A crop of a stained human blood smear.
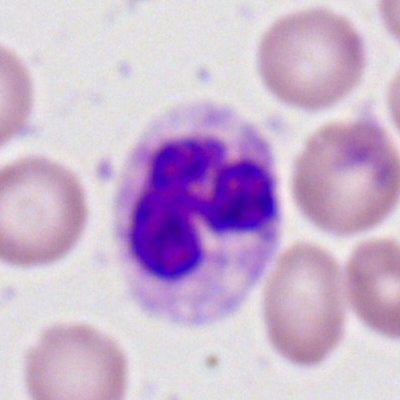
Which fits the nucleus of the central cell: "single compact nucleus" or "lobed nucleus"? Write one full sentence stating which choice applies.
In this cell, the nucleus is divided into separate lobes.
